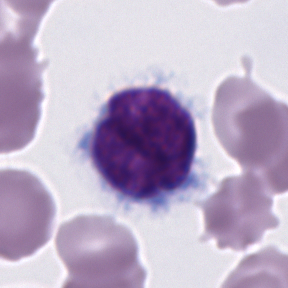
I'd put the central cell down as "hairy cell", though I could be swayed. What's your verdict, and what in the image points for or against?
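Taking each feature in turn, the surface first: fine, hair-like pale blue projections stand out all the way around, so the outline is ragged and fringed rather than smooth.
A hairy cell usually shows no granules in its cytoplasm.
None are distinct here, which goes with hairy cell.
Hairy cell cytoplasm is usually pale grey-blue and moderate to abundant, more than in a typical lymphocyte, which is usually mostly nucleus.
The pale blue colour here goes with hairy cell, but the scant rim, with the nucleus filling most of the cell, sides with typical lymphocyte. The chromatin is dense and dark purple. On balance, the name hairy cell fits.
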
